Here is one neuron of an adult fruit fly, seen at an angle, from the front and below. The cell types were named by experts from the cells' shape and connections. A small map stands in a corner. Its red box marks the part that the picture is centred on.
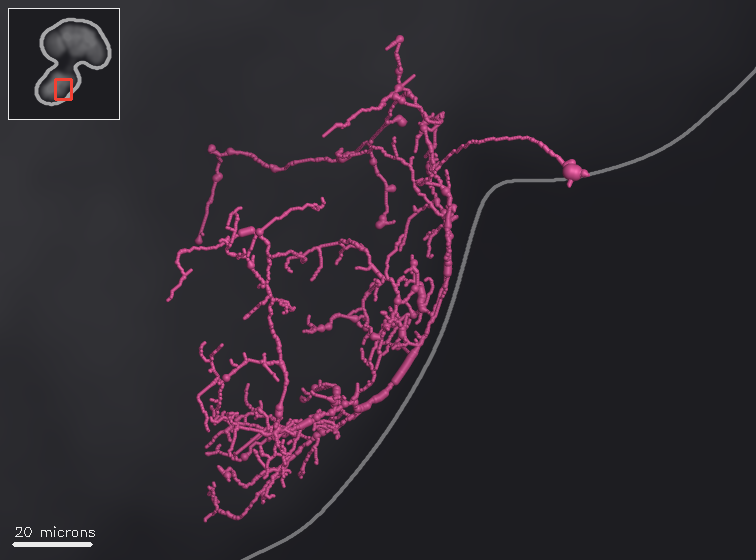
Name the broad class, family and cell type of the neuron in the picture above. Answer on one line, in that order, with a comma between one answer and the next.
nerve-cord intrinsic neuron, hemilineage 16B, IN16B065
